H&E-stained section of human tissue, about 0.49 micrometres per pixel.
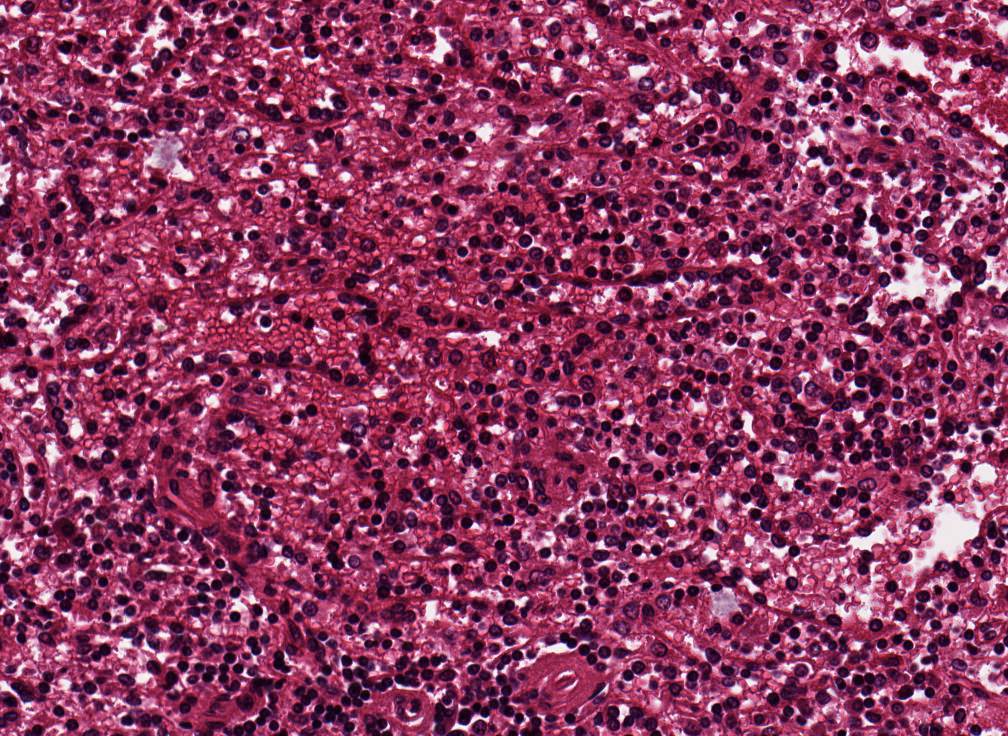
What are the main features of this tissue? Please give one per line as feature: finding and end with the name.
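Pattern: one diffuse, densely cellular sheet, with no glands, tubules or epithelium-lined lumens.
Lymphocytes: small, dark round nuclei, scant cytoplasm, crowded everywhere.
Red cells: packed between them, thickest upper left and centre.
Strands: thin and pink, many lying roughly horizontally across the middle.
Name: spleen.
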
